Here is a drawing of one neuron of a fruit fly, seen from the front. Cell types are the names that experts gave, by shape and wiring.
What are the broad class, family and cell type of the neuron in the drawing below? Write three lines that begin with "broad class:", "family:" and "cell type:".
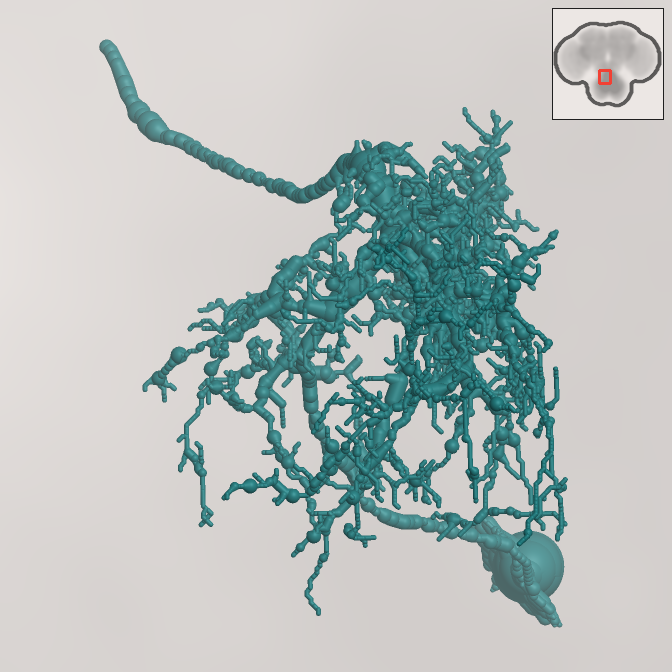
broad class: motor neuron of the nerve cord
family: hemilineage 03B
cell type: MNad41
